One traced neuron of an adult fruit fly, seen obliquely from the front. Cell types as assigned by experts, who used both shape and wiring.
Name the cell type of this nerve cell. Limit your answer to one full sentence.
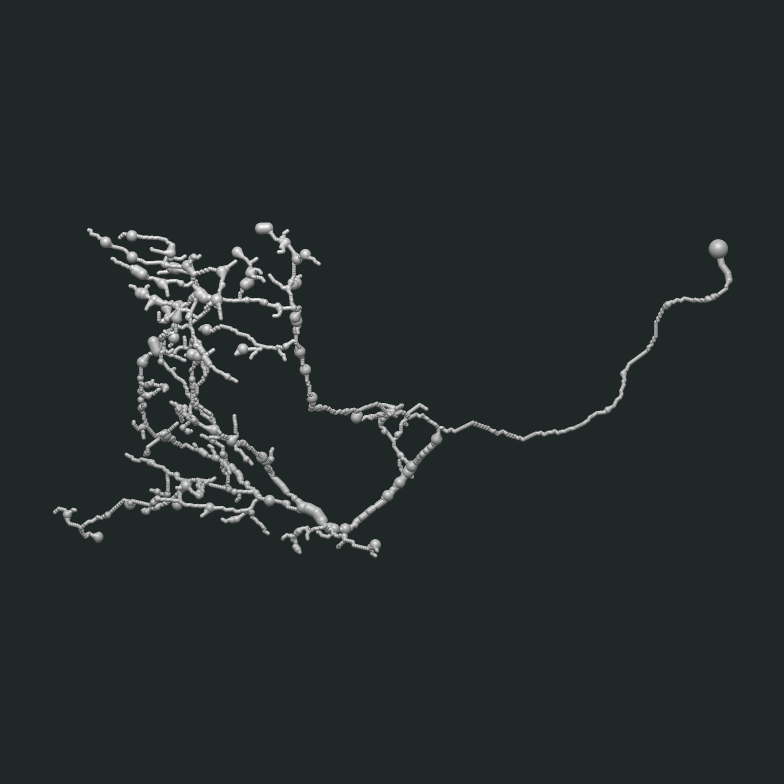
The cell type name AOTU062 applies to this nerve cell.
